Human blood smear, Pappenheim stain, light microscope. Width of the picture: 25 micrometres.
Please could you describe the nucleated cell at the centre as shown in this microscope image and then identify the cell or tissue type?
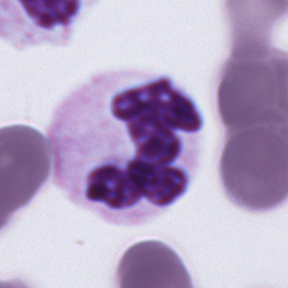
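Round, smooth outline. Nucleus toward the right side, leaving a wider band of cytoplasm on the left. Nucleoli not seen. Cytoplasm carries fine pinkish-lilac granules, evenly scattered. Segmented neutrophil.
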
